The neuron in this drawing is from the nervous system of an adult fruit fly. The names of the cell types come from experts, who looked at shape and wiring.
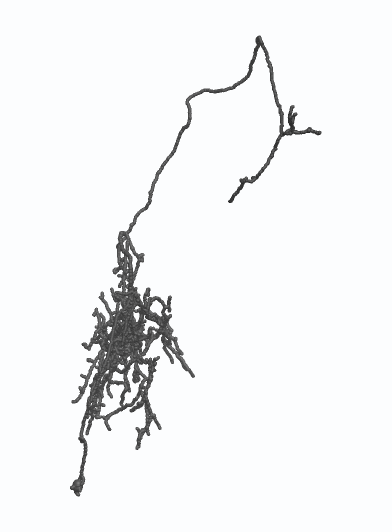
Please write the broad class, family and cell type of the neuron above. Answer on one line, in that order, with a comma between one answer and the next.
nerve-cord intrinsic neuron, hemilineage 02A, IN02A024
